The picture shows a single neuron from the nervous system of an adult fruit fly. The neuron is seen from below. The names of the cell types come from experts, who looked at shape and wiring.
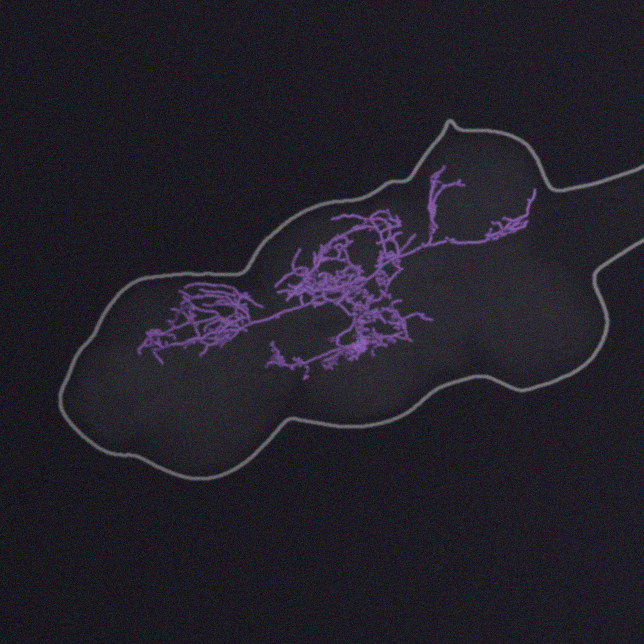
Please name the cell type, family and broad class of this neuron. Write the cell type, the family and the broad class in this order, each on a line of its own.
IN12B002
hemilineage 12B
nerve-cord intrinsic neuron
